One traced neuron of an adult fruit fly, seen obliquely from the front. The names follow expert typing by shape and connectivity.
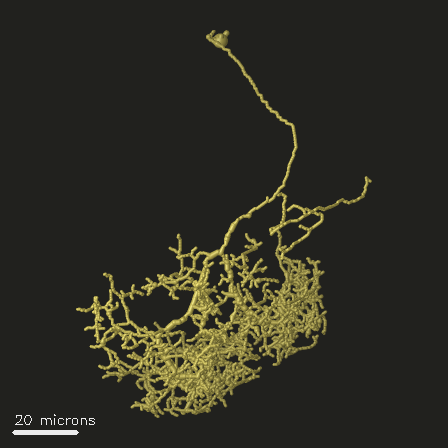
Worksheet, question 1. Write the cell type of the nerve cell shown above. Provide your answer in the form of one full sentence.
As its cell type, this nerve cell has IN23B014.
